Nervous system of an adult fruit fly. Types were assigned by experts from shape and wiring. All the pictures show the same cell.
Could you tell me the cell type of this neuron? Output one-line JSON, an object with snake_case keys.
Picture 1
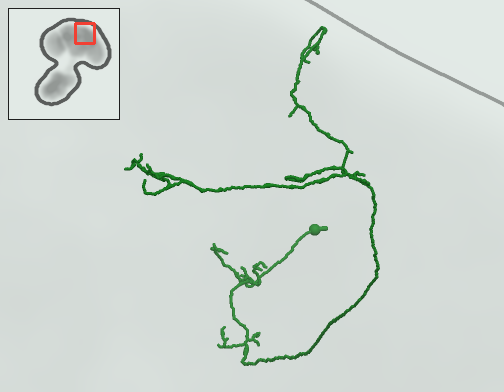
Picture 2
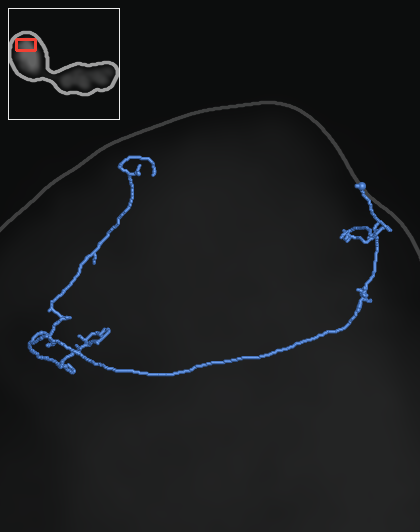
{"cell_type": "KCa'b'-ap2"}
